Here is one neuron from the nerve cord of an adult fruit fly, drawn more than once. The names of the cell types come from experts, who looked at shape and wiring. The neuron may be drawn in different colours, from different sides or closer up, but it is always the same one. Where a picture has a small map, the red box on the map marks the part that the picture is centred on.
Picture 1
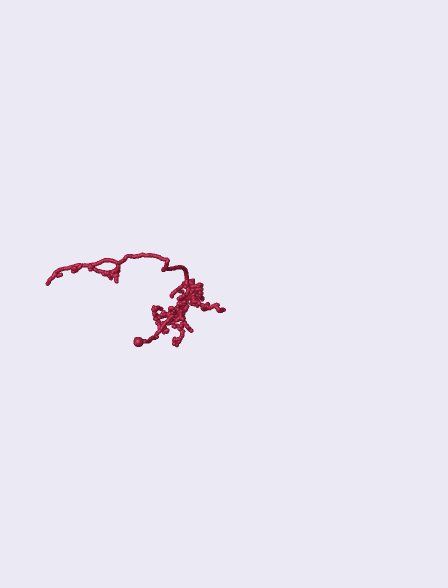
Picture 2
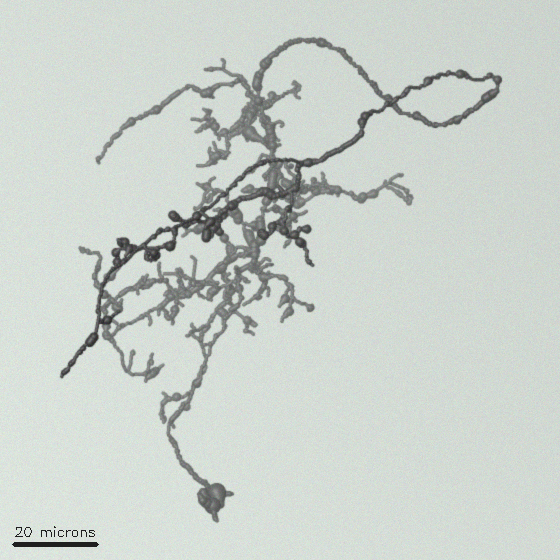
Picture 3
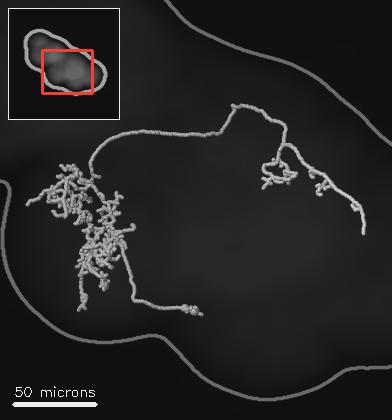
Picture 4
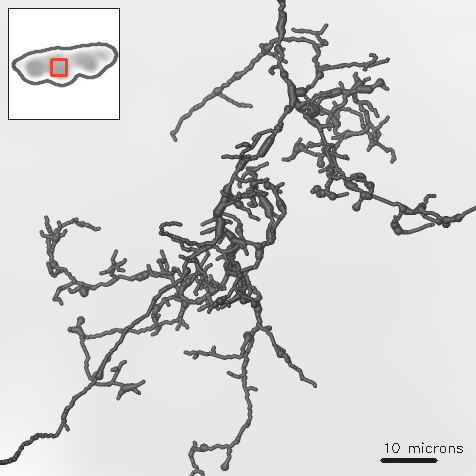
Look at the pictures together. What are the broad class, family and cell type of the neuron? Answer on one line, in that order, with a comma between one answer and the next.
nerve-cord intrinsic neuron, hemilineage 14B, IN14B012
